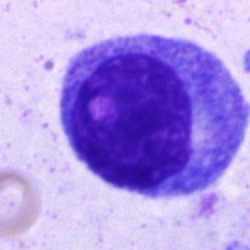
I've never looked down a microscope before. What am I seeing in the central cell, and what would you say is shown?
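A smooth, roughly round outline encloses this cell. In the upper left of the nucleus lies one paler pinkish spot, while a paler zone sits in the cytoplasm just right of the nucleus. No distinct granules are seen in the cytoplasm. It is a promyelocyte.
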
